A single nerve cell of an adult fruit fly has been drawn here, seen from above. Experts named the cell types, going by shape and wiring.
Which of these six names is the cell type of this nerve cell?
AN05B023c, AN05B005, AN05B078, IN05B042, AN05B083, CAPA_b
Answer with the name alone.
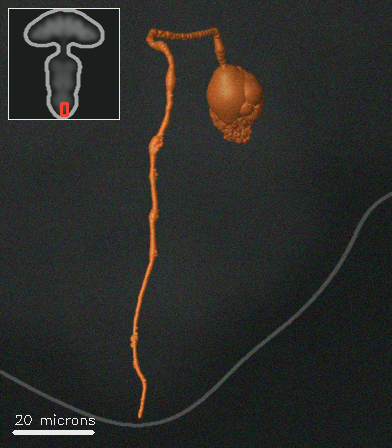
CAPA_b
